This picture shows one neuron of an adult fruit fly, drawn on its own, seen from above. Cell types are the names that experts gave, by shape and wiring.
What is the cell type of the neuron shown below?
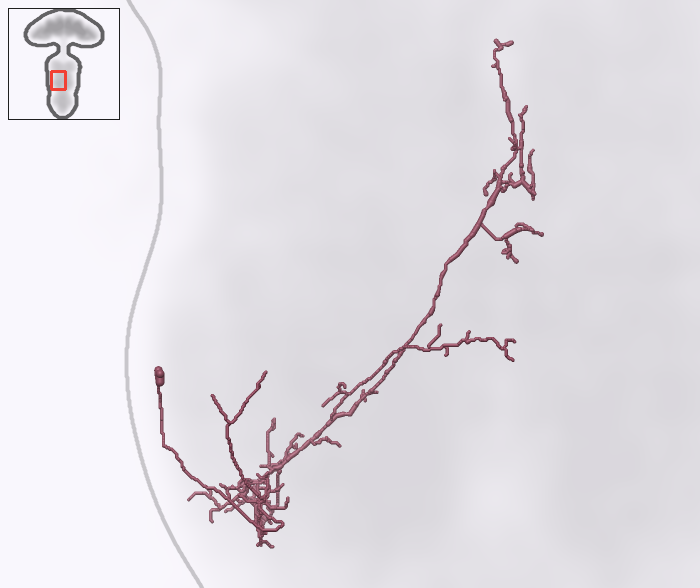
IN19A067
